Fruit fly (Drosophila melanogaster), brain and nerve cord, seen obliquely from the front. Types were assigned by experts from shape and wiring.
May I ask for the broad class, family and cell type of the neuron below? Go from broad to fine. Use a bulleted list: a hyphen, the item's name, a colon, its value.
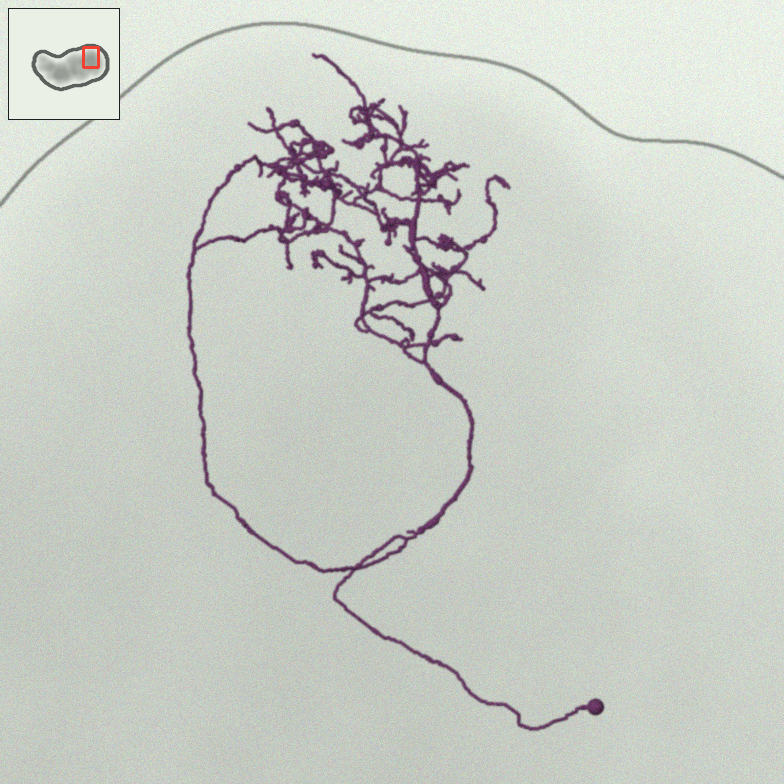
- broad class: central-brain intrinsic neuron
- family: hemilineage CREl1
- cell type: SLP240_b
